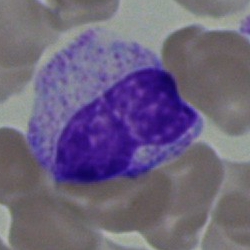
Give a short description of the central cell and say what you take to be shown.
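Off-centre in the lower right lies the nucleus, crossed by a thin crease that divides it into two parts. Its chromatin is deep purple and dense, with small paler patches. Fine purple granules are scattered throughout the cytoplasm. This is a band neutrophil.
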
